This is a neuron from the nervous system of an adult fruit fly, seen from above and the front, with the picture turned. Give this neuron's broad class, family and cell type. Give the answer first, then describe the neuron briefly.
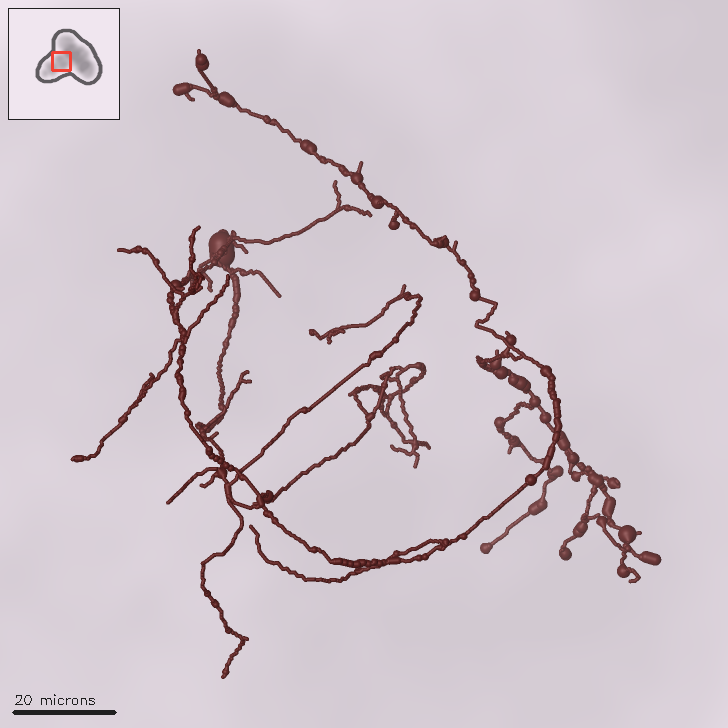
It is a nerve-cord intrinsic neuron. Its family is hemilineage 12B. The cell type is IN12B057. From top to bottom in the picture it spans about 130 microns. Dozens of branch ends can be seen.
